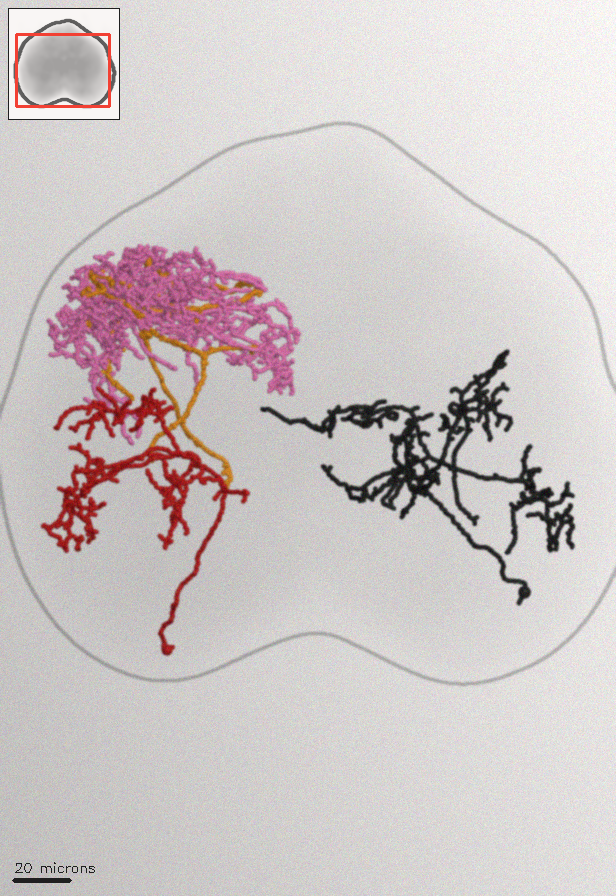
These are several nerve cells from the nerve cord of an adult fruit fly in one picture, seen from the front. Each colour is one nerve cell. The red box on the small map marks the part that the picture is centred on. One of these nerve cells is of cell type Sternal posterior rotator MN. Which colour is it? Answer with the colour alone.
orange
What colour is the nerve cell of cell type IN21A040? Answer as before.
black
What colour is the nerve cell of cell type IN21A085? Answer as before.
red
